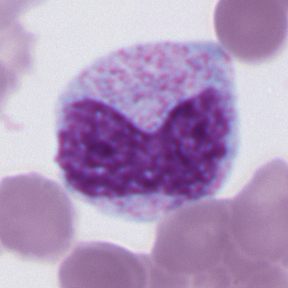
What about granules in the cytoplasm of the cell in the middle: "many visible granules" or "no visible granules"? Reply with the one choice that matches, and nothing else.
Many visible granules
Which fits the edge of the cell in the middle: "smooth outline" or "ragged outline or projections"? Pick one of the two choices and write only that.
Smooth outline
